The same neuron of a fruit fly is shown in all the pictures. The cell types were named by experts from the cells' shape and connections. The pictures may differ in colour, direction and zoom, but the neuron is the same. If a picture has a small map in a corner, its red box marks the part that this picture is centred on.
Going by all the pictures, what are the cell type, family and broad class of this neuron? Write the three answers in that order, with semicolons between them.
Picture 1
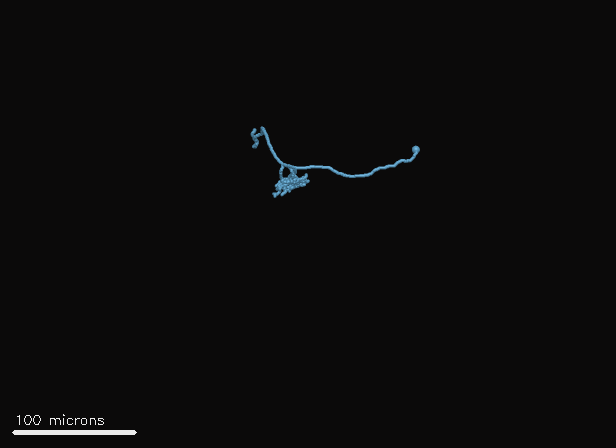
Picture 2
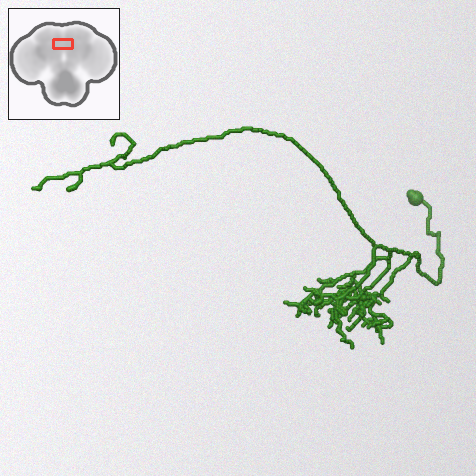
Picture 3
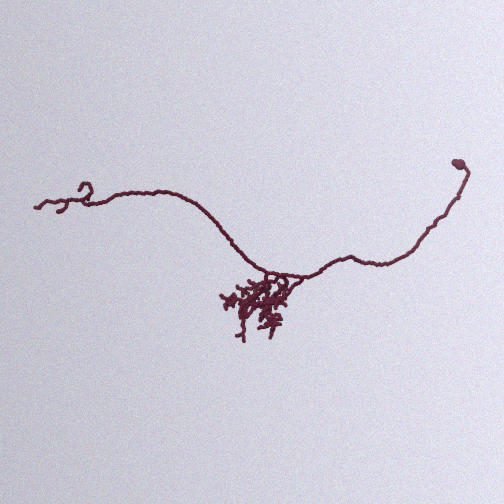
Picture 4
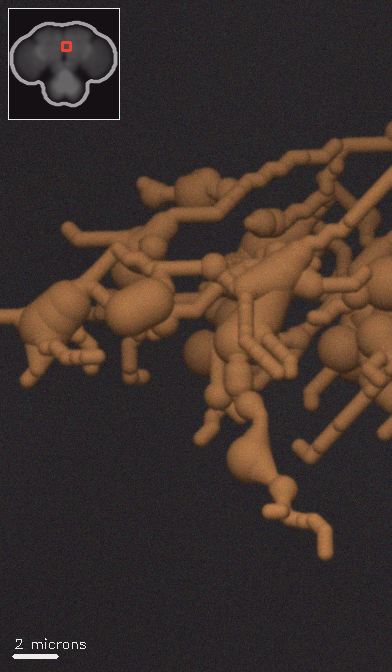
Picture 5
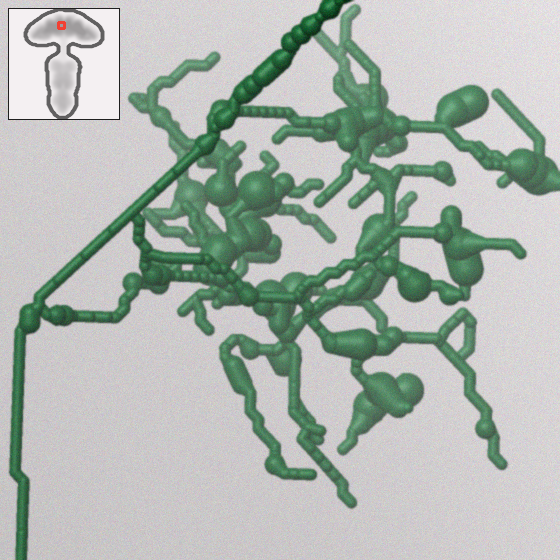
FC1A; class CX; central-brain intrinsic neuron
